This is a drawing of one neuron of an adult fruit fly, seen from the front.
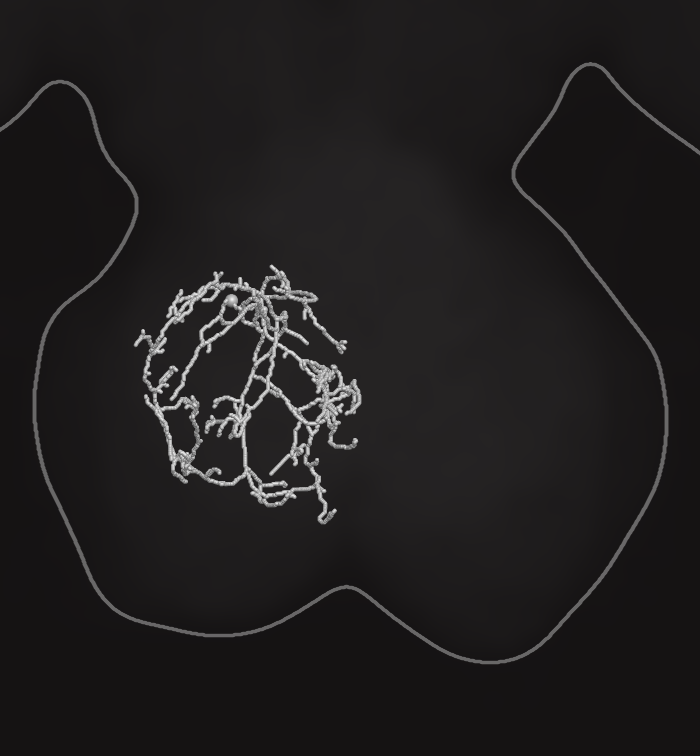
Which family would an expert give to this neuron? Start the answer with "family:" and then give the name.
family: hemilineage 03A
